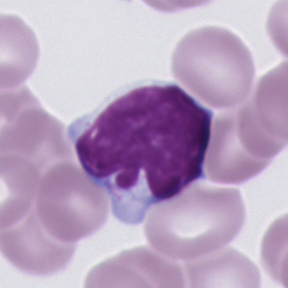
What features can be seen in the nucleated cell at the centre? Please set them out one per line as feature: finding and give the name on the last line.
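Outline: irregular and angular, not round
Cytoplasm: bulges outward in a rounded projection at the bottom of the cell
Nucleus: a deep notch in its lower edge
Nucleoli: none seen
Cell type: large granular lymphocyte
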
